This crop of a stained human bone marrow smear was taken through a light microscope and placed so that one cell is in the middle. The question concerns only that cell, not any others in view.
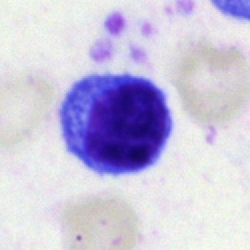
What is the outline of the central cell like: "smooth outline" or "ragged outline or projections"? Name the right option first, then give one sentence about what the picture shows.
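Smooth outline. The cell outline is roughly round with a smooth edge.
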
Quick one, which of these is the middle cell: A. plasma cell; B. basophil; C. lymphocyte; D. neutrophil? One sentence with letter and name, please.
The one cell at the centre is a lymphocyte, as correctly stated in option C.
